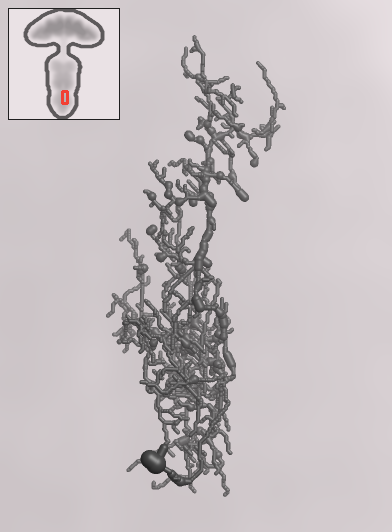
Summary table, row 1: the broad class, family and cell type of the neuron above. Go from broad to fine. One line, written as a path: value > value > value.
nerve-cord intrinsic neuron > hemilineage 19A > IN19A099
